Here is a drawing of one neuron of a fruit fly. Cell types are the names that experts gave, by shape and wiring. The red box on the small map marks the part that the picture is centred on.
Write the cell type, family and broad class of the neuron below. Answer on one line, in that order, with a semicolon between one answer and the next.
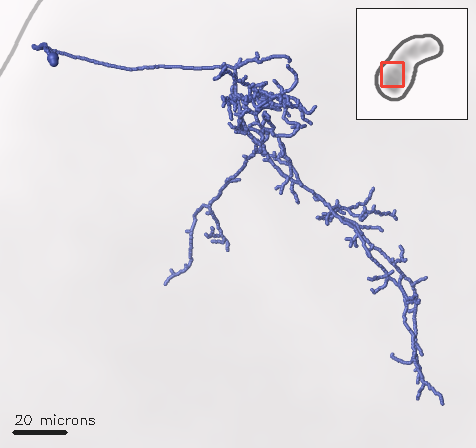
AMMC027; hemilineage MD3; central-brain intrinsic neuron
